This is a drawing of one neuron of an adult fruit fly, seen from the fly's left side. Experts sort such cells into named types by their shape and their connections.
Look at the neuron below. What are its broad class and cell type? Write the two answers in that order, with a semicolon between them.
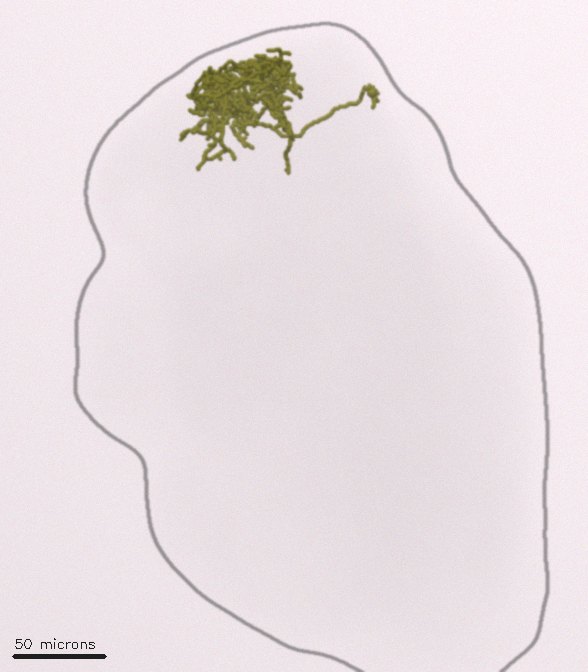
central-brain intrinsic neuron; SMP553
